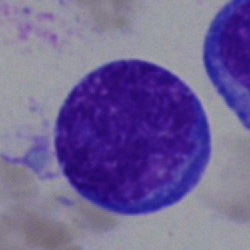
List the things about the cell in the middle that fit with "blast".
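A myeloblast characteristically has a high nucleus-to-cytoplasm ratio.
In this blast the cytoplasm is just a very thin rim, slightly wider at the lower right, so that fits.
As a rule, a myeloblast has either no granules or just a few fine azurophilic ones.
None are seen here.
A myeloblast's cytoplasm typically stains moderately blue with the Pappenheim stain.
This rim is deep blue instead, which doesn't match. Otherwise, the outline is round and smooth, and the chromatin is dark purple, finely stippled with small pale flecks.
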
